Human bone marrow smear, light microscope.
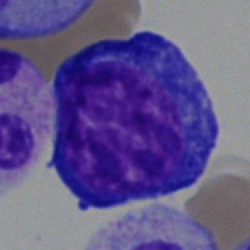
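Proerythroblast: the outline is roughly round, though the border looks slightly irregular and bumpy. The nucleus seems off-centre, toward the lower left. Its chromatin is clumped into dark patches with paler streaks between them. I see no granules in the cytoplasm.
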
